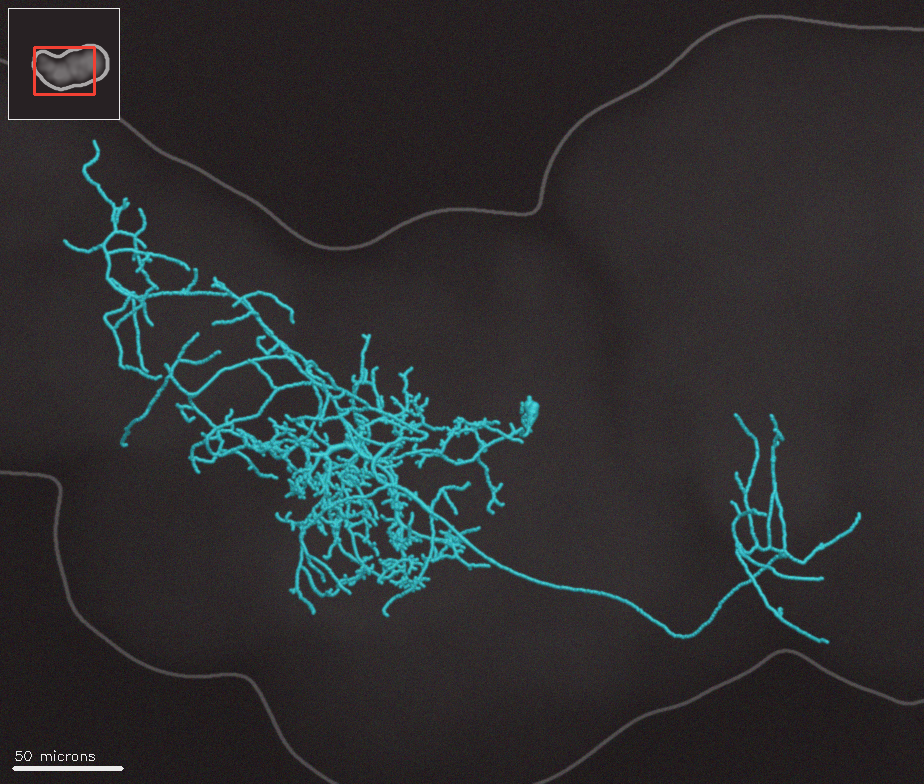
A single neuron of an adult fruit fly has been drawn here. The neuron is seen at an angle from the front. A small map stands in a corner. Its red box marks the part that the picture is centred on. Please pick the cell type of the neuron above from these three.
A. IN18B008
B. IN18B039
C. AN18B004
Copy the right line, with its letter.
C. AN18B004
